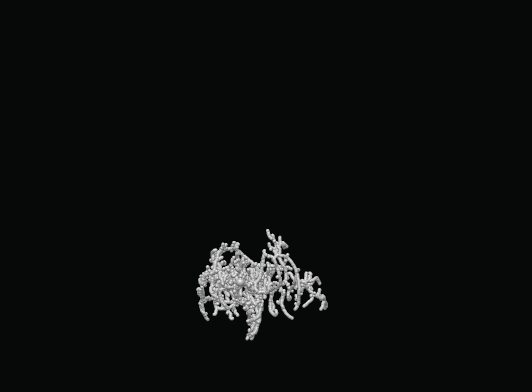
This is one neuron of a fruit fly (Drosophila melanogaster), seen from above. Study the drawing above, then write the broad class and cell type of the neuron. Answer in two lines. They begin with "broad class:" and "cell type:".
broad class: nerve-cord intrinsic neuron
cell type: INXXX035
